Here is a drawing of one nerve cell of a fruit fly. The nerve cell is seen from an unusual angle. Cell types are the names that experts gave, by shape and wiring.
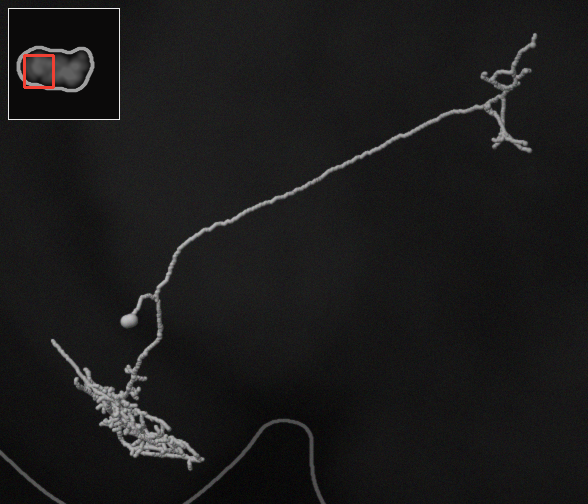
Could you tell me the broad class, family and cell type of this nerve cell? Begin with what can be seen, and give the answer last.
The picture shows dozens of branch ends. As drawn here it is about as wide as it is tall. This is a visual projection neuron. Its family is MeVP. It is of cell type MeVP7.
